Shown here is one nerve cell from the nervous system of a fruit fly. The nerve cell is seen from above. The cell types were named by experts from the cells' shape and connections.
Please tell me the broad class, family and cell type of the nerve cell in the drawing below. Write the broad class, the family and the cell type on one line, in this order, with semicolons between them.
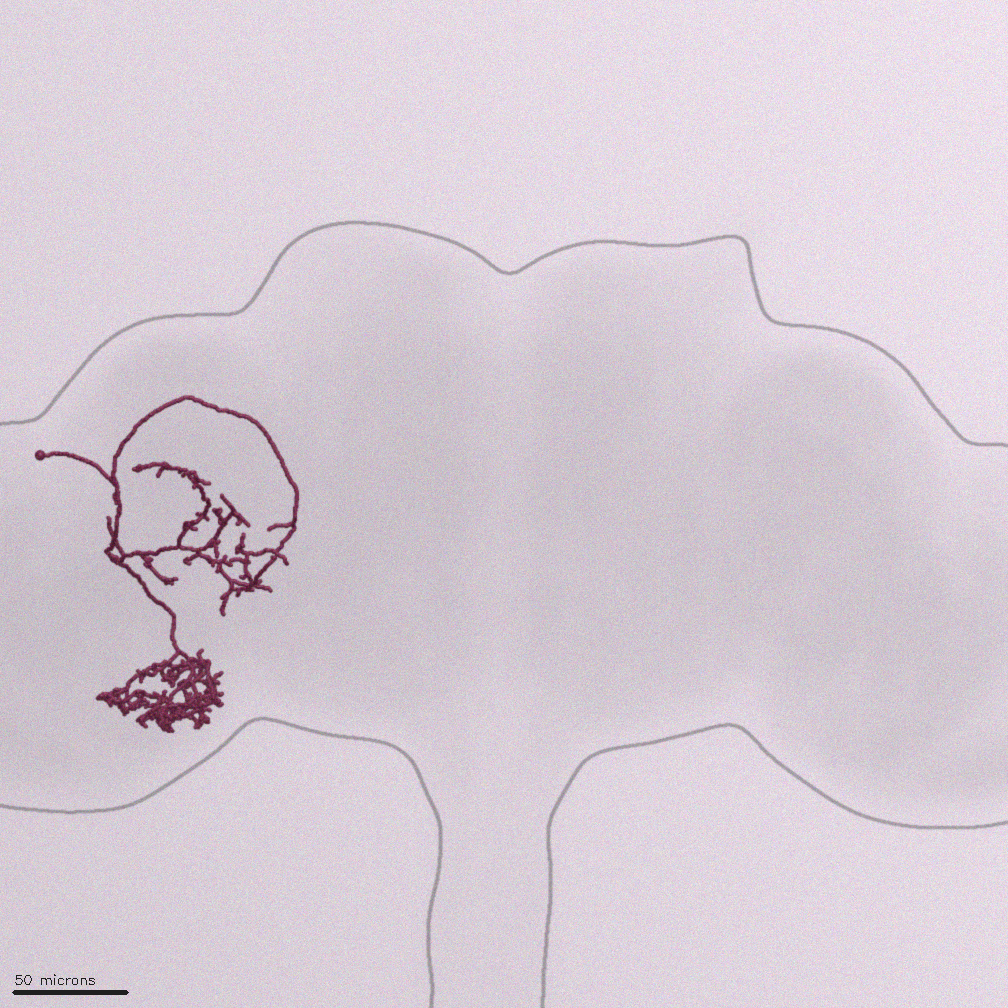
visual projection neuron; hemilineage SLPav1_medial; LoVP14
